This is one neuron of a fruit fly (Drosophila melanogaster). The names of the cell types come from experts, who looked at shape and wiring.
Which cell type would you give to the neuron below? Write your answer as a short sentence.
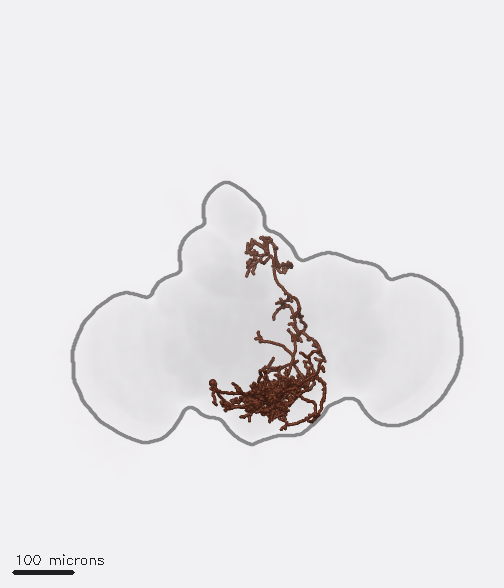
The cell type is DNge038.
